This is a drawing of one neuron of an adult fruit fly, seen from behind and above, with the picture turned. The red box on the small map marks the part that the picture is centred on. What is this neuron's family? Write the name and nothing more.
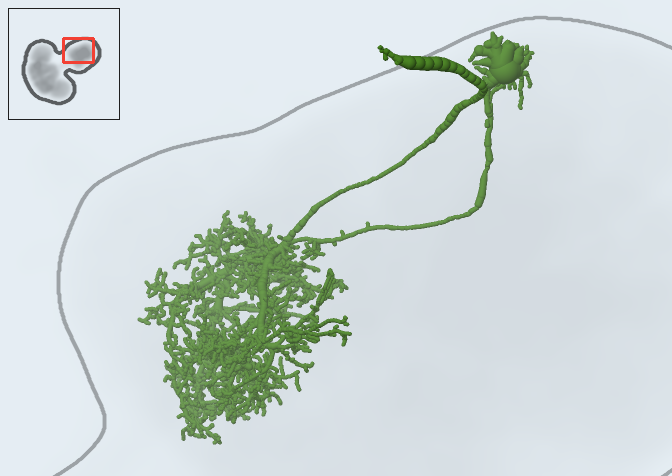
hemilineage 03B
